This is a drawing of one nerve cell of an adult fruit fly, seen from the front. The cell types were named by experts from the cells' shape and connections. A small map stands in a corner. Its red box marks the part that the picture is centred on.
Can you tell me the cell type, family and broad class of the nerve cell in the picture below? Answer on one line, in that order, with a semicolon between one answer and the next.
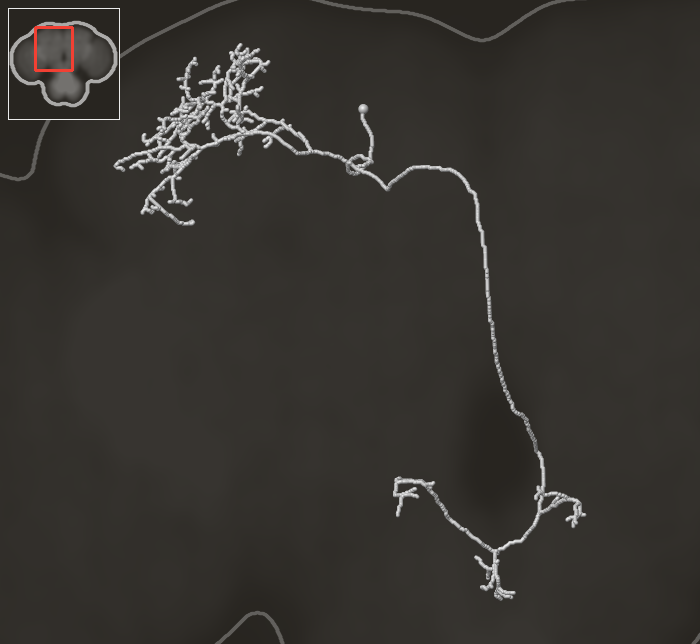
LHPV11a1; hemilineage SMPpv1; central-brain intrinsic neuron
